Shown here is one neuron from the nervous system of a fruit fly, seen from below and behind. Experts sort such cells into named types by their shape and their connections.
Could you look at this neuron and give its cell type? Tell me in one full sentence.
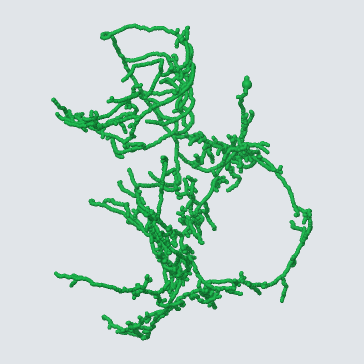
This neuron is recognized as the cell type IN19A028.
